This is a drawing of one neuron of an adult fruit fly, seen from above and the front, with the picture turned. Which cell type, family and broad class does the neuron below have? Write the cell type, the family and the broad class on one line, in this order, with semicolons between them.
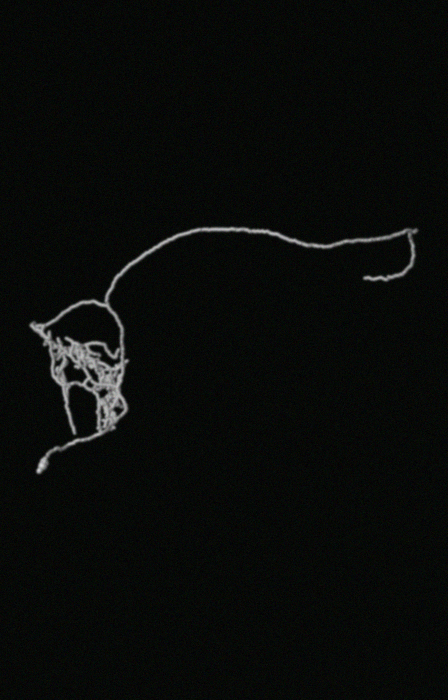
CB2789; hemilineage ALl1_ventral; central-brain intrinsic neuron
